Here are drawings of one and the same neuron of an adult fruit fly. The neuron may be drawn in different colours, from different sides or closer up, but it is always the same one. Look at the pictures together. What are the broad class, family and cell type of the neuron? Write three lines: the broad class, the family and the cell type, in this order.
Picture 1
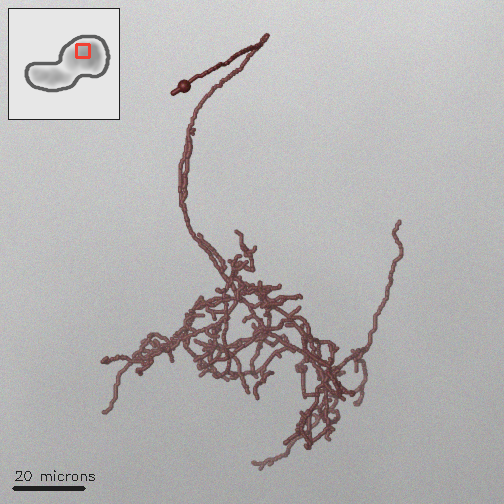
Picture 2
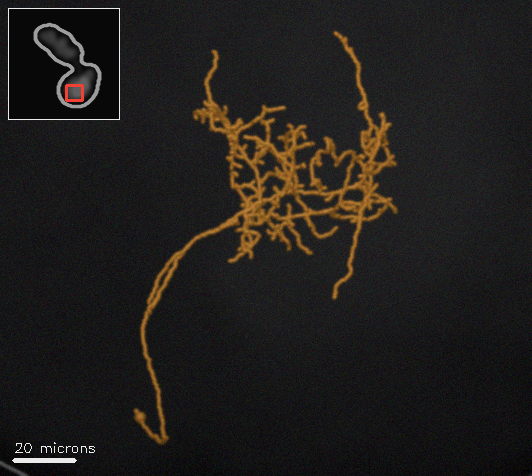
central-brain intrinsic neuron
hemilineage VLPd&p1_dorsal
PVLP005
